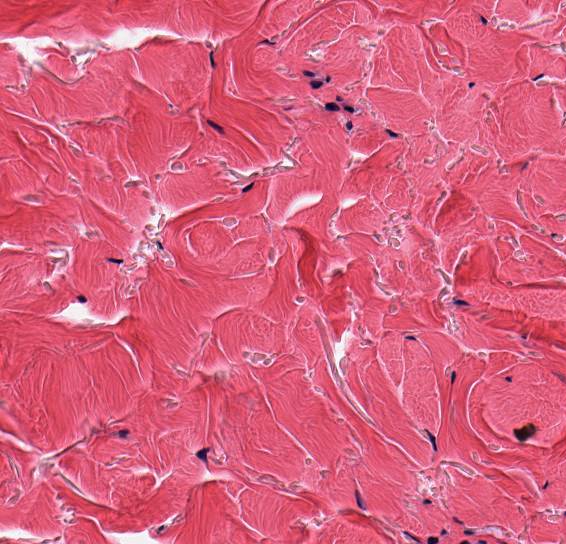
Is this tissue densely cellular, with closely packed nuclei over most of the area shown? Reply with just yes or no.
No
